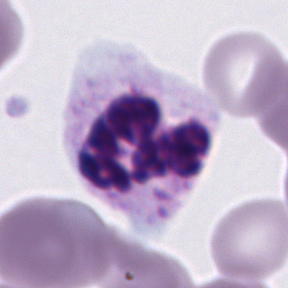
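Segmented neutrophil, the cell in the middle of this stained blood smear. Notice that no nucleoli are visible in its nucleus. The cytoplasm is plentiful and a pale pinkish-lilac, with sparse fine purple granules scattered through it. Look closely and you will find no vacuoles in the cytoplasm.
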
